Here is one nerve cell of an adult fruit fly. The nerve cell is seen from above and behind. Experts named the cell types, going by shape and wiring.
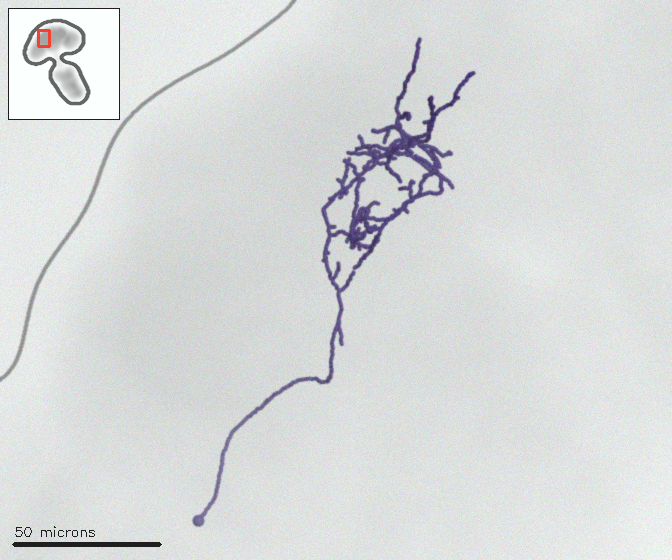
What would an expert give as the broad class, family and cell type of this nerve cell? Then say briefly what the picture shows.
This is a central-brain intrinsic neuron. Its family is hemilineage LALa1_anterior. It is of cell type LAL071. It is in the brain and does not reach the nerve cord. By the scale bar it is about 170 microns tall in this view.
